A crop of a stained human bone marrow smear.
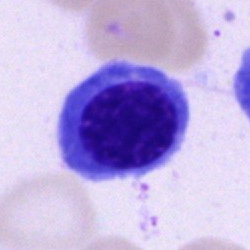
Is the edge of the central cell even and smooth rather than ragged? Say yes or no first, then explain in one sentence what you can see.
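Yes. The cell outline is roughly round with a smooth edge.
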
